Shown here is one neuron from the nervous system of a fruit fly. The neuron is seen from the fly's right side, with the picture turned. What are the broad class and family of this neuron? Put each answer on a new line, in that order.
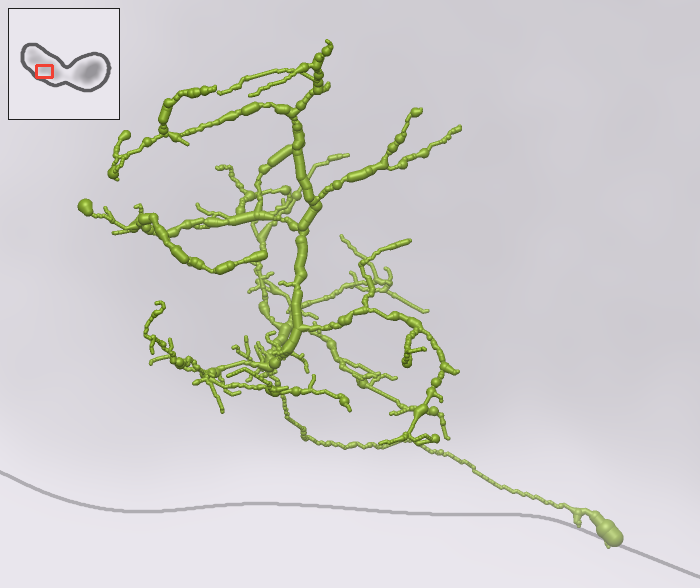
nerve-cord intrinsic neuron
hemilineage 13B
